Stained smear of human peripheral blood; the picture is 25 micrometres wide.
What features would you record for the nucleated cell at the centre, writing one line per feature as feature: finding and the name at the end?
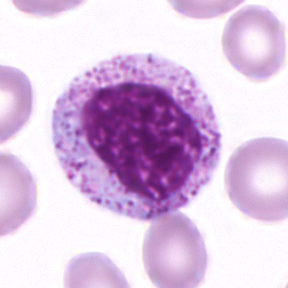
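Nucleus: off-centre, shifted toward the lower right of the cell
Chromatin: dark purple, coarsely clumped, paler gaps between clumps
Nucleoli: none visible
Cytoplasm: pale pinkish-lilac, widest rim on the left side
Size: about 15 micrometres across
Name: metamyelocyte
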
